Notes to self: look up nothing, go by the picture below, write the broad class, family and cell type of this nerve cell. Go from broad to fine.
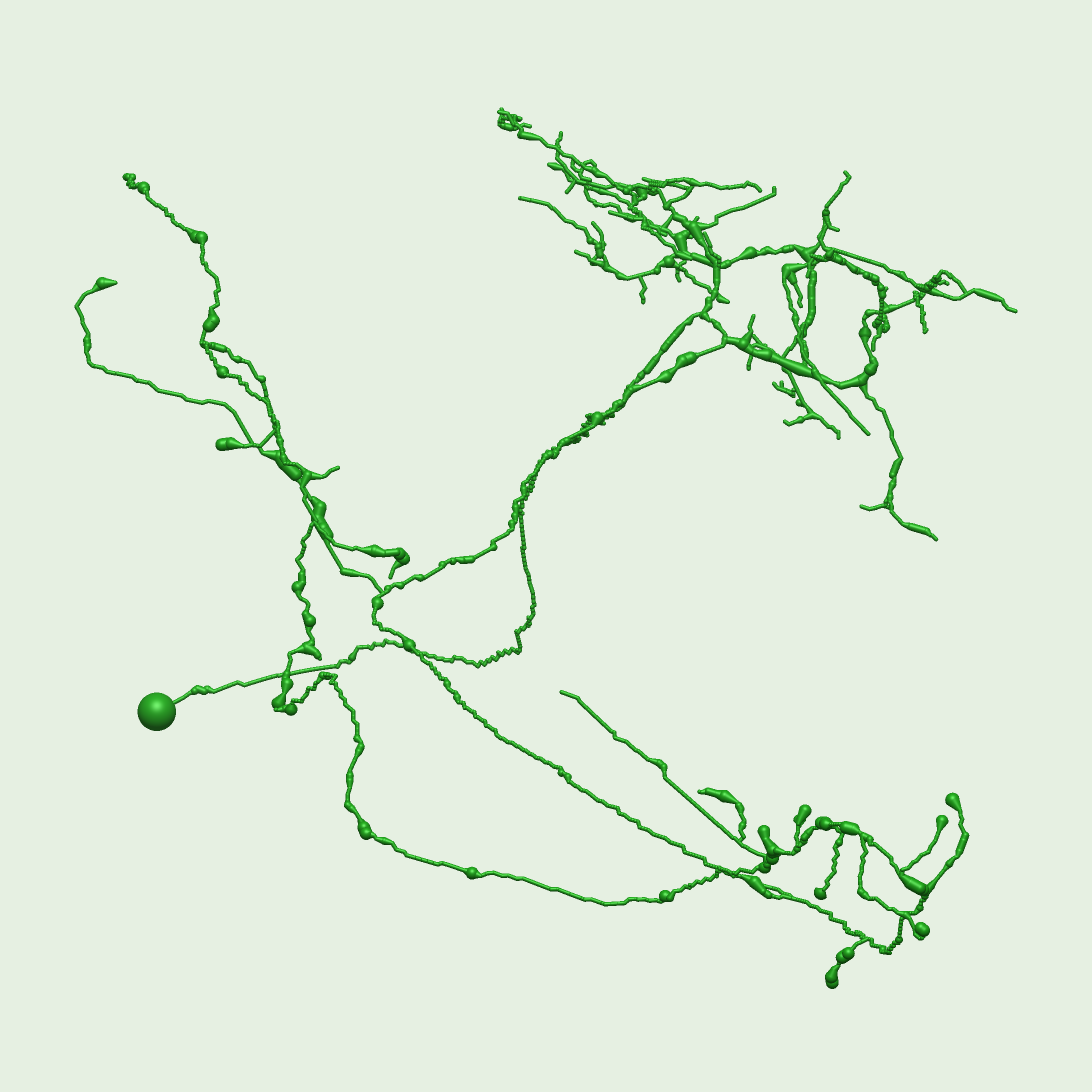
nerve-cord intrinsic neuron; hemilineage 07B; IN07B075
